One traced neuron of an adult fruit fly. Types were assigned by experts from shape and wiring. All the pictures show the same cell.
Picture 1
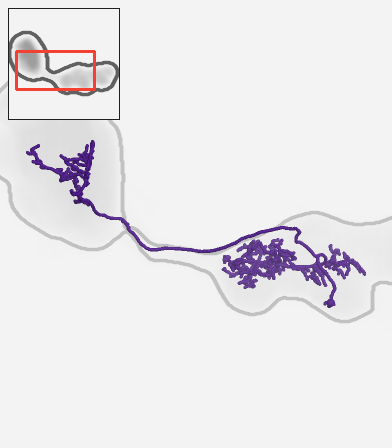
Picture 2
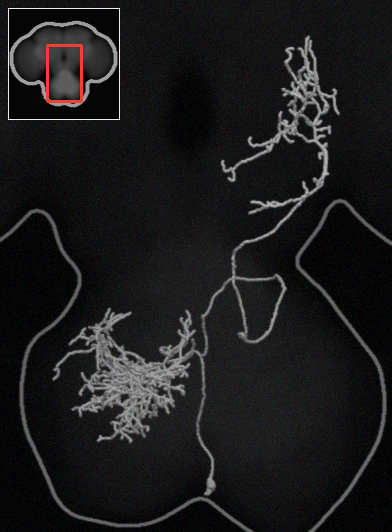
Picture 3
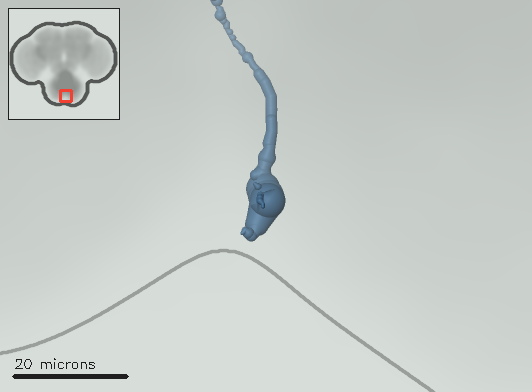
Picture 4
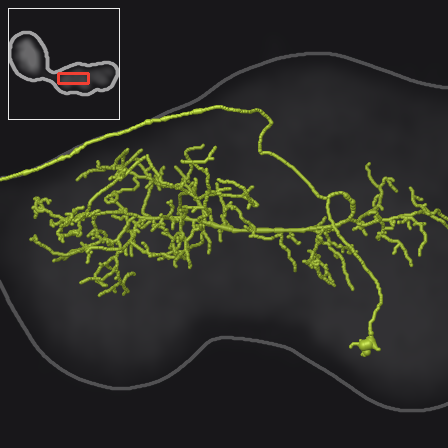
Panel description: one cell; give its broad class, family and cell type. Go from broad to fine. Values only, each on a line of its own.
ascending neuron
hemilineage 06B
AN06B011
